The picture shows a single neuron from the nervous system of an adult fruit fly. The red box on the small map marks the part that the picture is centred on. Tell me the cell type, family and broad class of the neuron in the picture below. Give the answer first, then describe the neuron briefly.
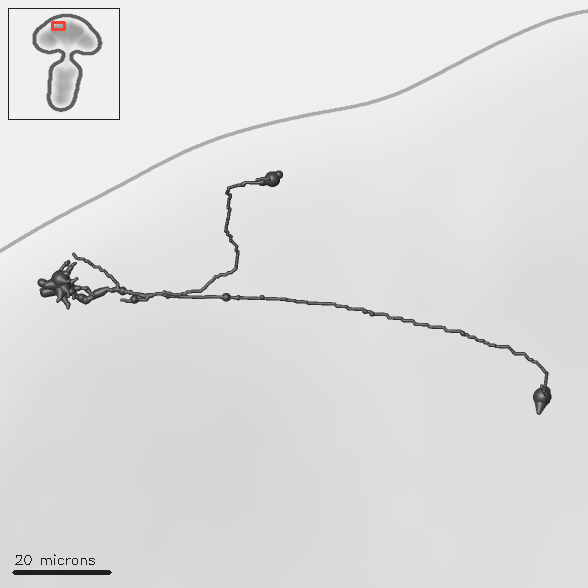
The cell type is TuBu10. The family is hemilineage AOTUv3_dorsal. It is a central-brain intrinsic neuron. It is in the brain and does not reach the nerve cord. By the scale bar it is about 110 microns wide in this view.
